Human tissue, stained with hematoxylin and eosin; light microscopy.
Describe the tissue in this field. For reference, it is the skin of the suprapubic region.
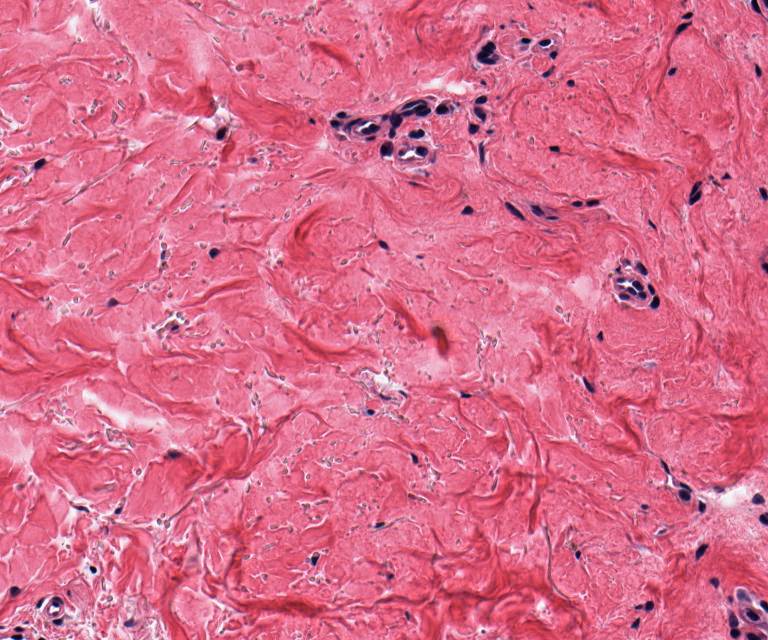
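Field entirely dense pink-staining collagenous stroma; no epithelium anywhere. Collagen bundles wavy, running in haphazard, interlacing directions. Stromal nuclei few, small, dark, widely scattered. Vessels all small, thin-walled channels with plump dark endothelial nuclei.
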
